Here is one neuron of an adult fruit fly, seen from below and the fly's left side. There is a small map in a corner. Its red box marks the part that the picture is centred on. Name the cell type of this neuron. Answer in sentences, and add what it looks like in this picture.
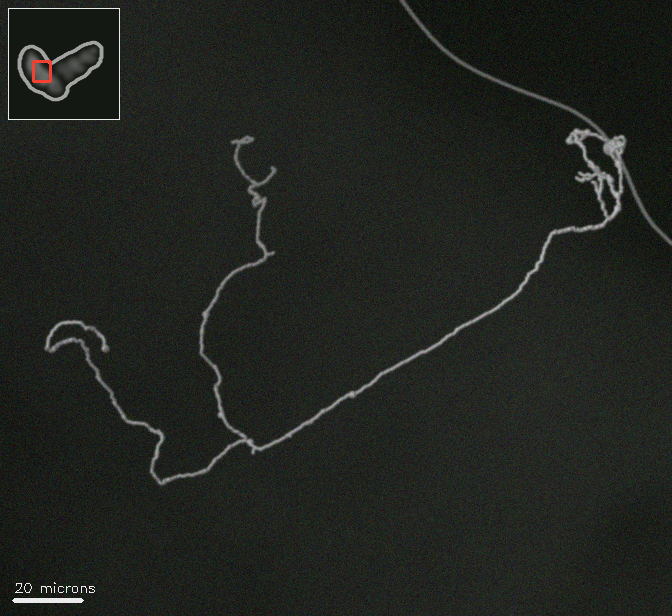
It is of cell type KCab-s. This is a central-brain intrinsic neuron. By the scale bar it is about 170 microns wide in this view. As drawn here it is wider than it is tall.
